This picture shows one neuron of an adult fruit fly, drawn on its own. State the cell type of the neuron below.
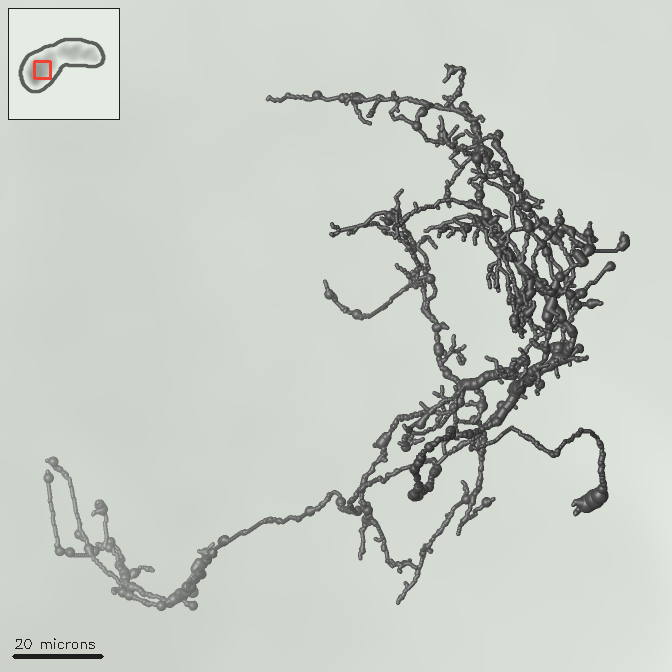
PLP196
